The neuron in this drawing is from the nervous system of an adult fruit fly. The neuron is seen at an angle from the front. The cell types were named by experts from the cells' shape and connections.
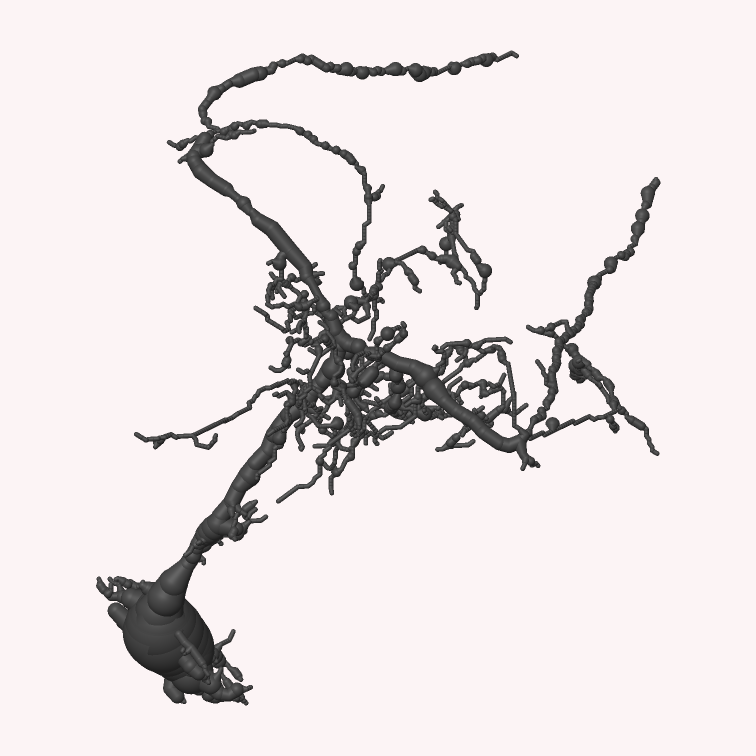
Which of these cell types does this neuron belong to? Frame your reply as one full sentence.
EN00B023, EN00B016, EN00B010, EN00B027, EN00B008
It is the cell type EN00B023 to which this neuron belongs.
